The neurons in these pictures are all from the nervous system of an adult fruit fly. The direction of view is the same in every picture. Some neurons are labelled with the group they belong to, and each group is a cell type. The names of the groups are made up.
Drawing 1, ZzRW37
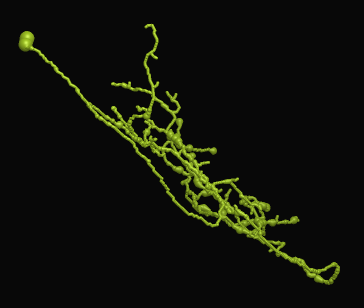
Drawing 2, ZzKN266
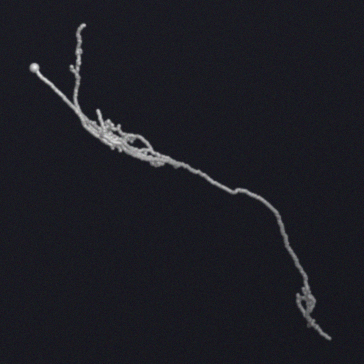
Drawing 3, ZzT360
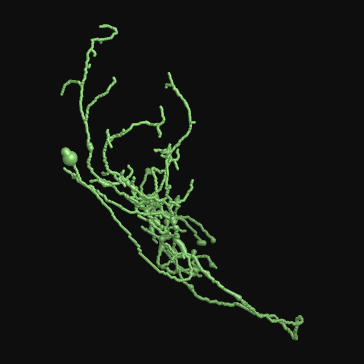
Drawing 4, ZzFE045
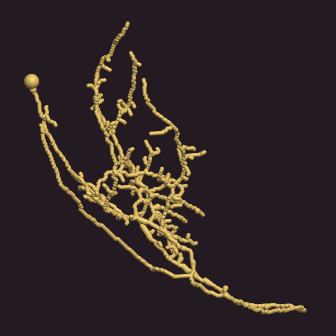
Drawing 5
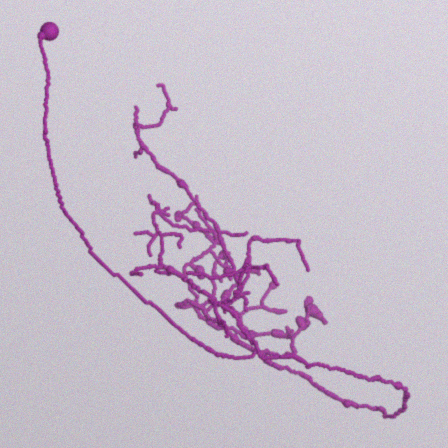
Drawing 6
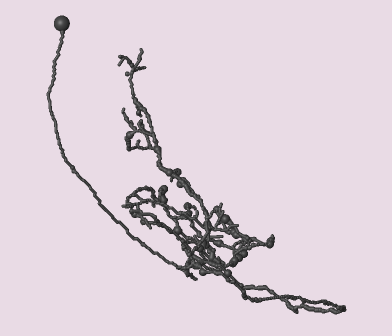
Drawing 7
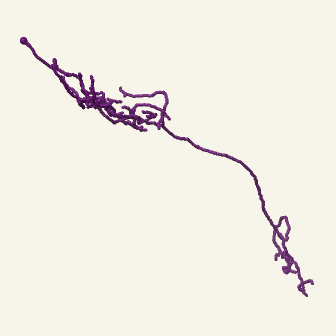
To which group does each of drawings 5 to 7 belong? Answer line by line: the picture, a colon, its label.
5: ZzRW37
6: ZzRW37
7: ZzKN266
